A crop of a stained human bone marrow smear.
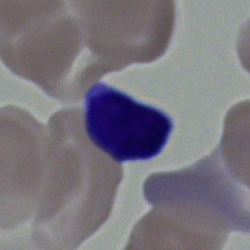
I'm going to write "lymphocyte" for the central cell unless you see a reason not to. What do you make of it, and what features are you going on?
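An irregular, somewhat angular outline, rather than a smooth circle, bounds the central cell. It stains a dense, dark blue-purple, nearly uniform throughout, and no distinct rim of cytoplasm can be seen around the dark-staining mass. No nucleoli, granules or vacuoles are visible. The dense, dark staining goes with lymphocyte.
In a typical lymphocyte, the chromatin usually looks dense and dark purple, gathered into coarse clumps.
The lack of a distinct cytoplasmic rim also goes with lymphocyte.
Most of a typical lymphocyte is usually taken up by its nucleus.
The angular outline and the absence of nucleoli, granules and vacuoles are recorded as seen, without being weighed toward either name. The central cell is a lymphocyte rather than a proerythroblast.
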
